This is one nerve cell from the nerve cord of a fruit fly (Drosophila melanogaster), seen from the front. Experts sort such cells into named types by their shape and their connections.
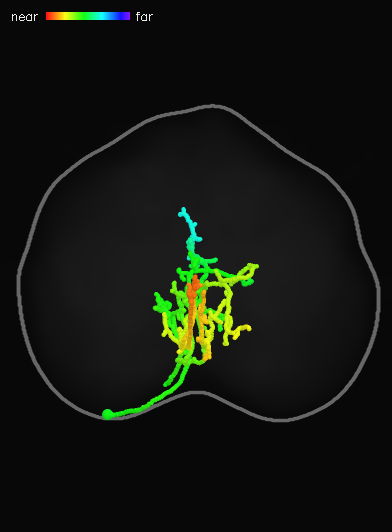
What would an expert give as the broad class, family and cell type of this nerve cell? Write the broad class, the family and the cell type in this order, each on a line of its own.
nerve-cord intrinsic neuron
hemilineage 05B
IN05B075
